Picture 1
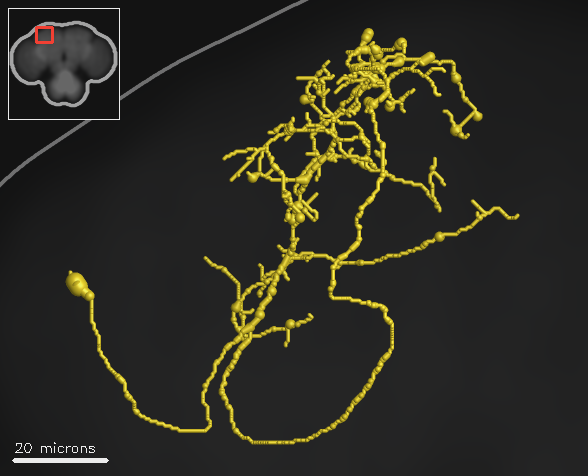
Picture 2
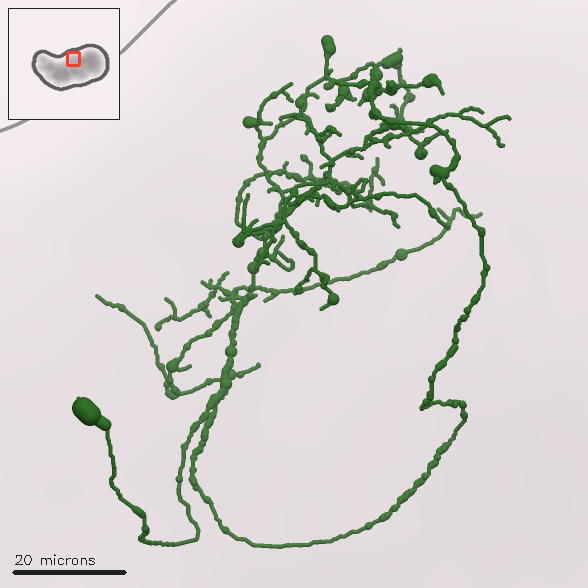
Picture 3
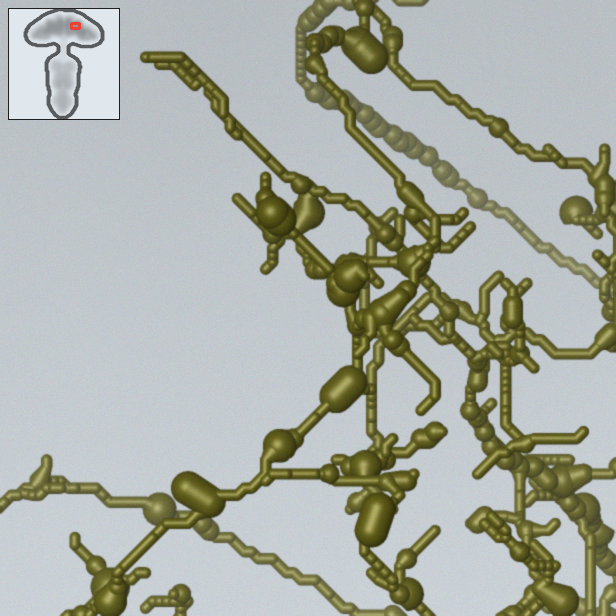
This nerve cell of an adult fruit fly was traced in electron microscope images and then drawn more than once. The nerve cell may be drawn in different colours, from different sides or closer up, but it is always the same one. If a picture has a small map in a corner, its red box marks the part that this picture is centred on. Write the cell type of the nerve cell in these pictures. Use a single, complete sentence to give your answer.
This nerve cell represents the cell type CB1759b.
